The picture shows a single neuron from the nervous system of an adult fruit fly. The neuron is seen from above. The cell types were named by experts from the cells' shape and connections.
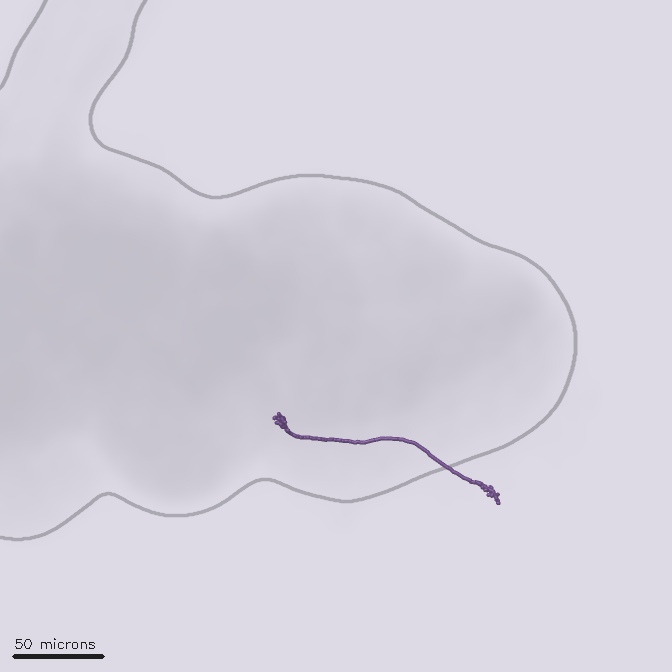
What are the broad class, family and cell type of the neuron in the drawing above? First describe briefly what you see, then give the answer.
The drawing shows no cell body. From left to right in the picture it spans about 130 microns. This is an optic-lobe intrinsic neuron. The family is L. The cell type is L2.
